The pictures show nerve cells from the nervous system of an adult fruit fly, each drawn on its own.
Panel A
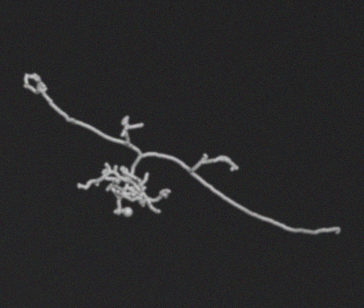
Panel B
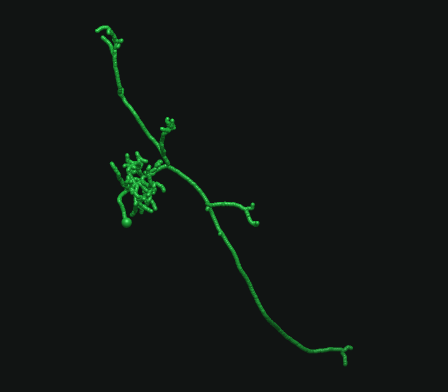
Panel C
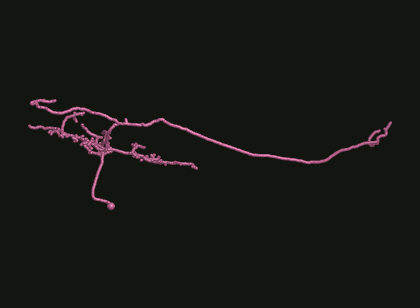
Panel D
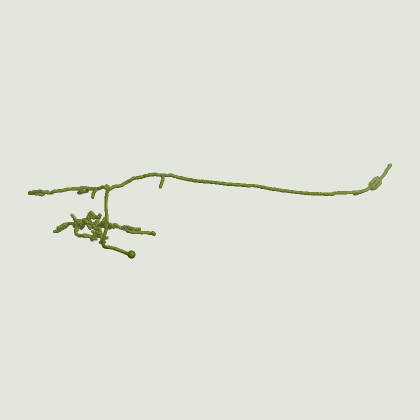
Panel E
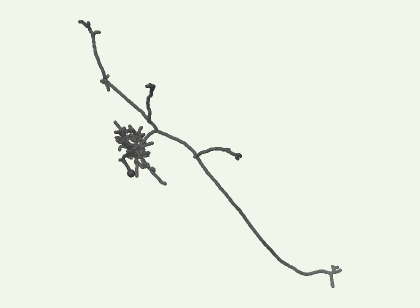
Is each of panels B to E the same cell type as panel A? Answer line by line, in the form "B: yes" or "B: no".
B: yes
C: no
D: no
E: yes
